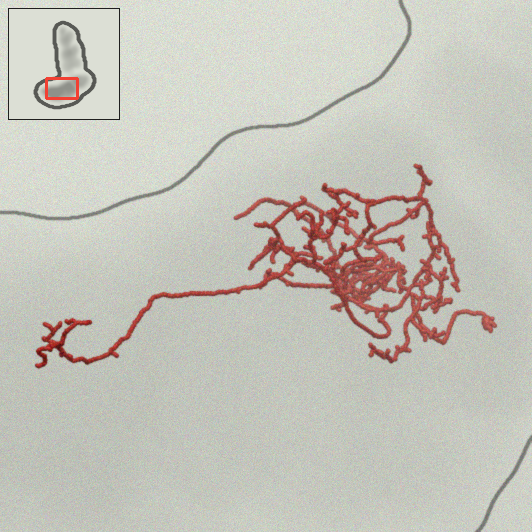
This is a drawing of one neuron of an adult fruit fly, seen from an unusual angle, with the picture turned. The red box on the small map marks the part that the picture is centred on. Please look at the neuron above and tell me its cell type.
CL081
